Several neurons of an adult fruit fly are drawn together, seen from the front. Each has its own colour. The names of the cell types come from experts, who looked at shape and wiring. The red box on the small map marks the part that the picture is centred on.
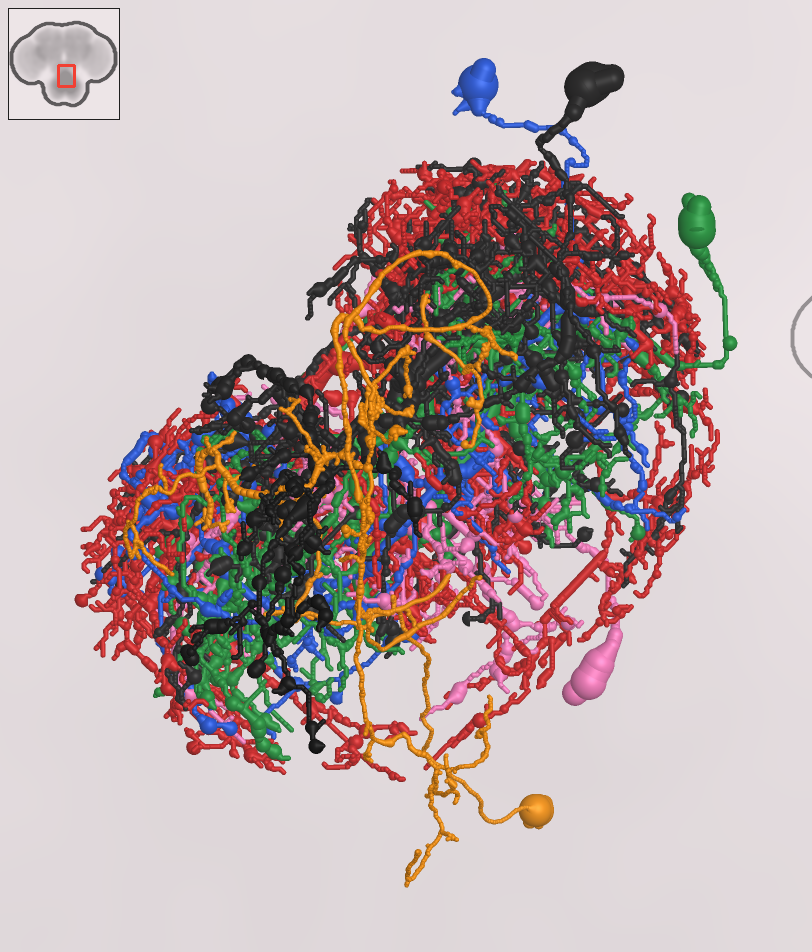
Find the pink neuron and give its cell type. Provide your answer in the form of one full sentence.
By cell type, this neuron is classified as INXXX267.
